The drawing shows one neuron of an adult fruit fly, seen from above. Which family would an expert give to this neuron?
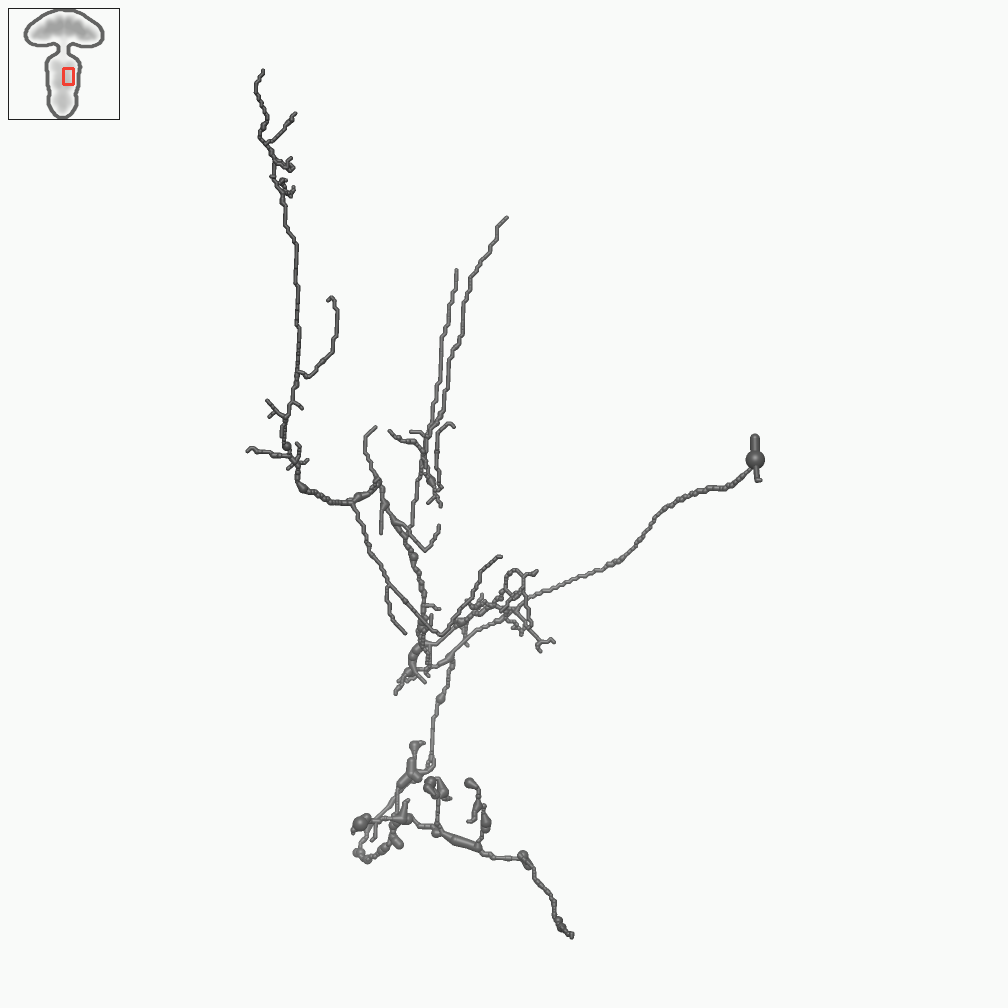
hemilineage 09A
